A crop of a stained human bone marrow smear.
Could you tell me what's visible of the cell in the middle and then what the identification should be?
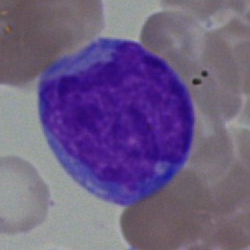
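See how fine and lacy the chromatin is here, with no coarse dense clumps. There's hardly any cytoplasm, just a thin deep blue rim around the nucleus. That rim is widest along the left and lower-left edge. This one's a blast.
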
